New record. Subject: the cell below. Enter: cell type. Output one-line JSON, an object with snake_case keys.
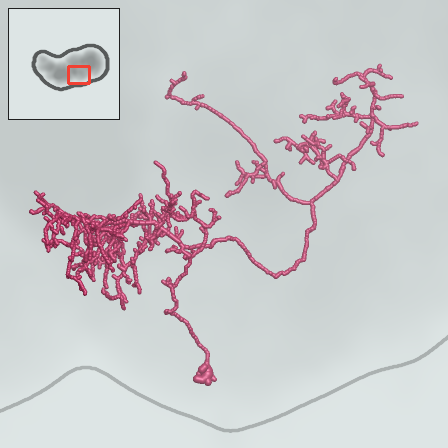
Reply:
{"cell_type": "GNG194"}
